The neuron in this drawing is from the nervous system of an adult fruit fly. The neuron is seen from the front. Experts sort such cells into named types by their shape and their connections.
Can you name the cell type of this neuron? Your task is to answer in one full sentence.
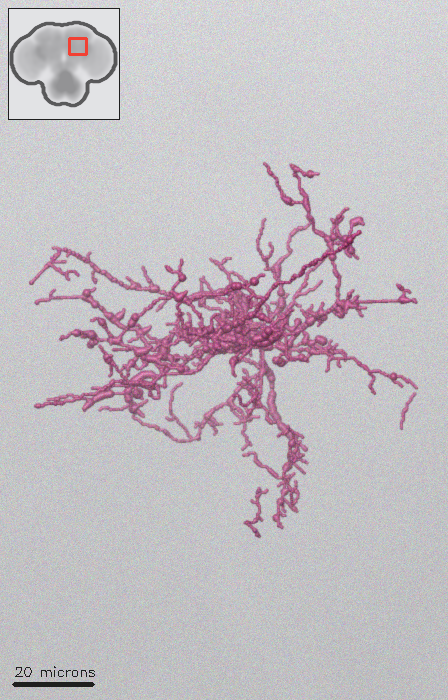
By its cell type, the neuron is PLP004.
